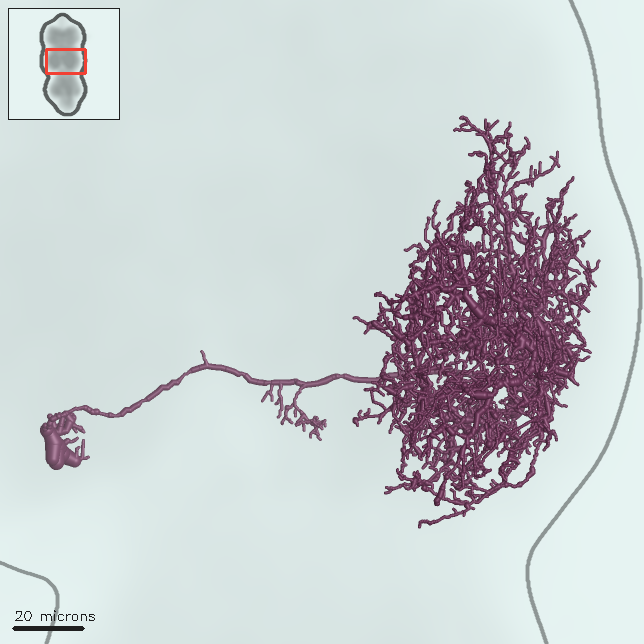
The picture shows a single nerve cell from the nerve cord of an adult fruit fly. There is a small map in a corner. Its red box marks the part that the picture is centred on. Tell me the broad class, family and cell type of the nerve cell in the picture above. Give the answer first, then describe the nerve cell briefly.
It is a nerve-cord intrinsic neuron. Its family is hemilineage 19B. It is of cell type IN19B003. From left to right in the picture it spans about 160 microns. More than a hundred branch ends can be seen.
